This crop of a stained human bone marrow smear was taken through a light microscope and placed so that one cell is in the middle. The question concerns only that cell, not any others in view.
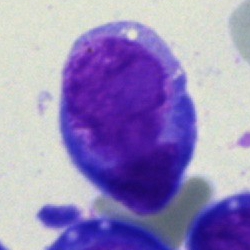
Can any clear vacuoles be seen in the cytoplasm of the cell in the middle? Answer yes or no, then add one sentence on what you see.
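Yes. A single small clear vacuole lies at the top edge of the cell.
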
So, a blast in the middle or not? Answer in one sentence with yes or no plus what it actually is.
Yes, the middle cell in this crop is a blast.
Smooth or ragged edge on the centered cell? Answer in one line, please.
Its periphery is smooth, and no projections arise from it.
